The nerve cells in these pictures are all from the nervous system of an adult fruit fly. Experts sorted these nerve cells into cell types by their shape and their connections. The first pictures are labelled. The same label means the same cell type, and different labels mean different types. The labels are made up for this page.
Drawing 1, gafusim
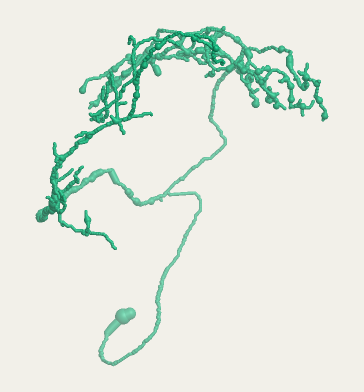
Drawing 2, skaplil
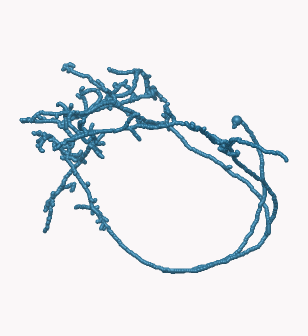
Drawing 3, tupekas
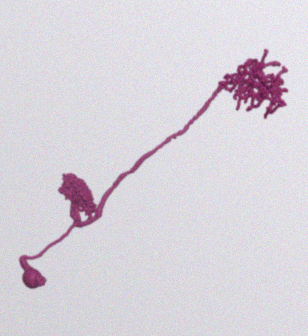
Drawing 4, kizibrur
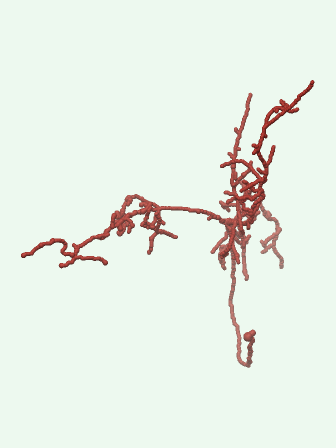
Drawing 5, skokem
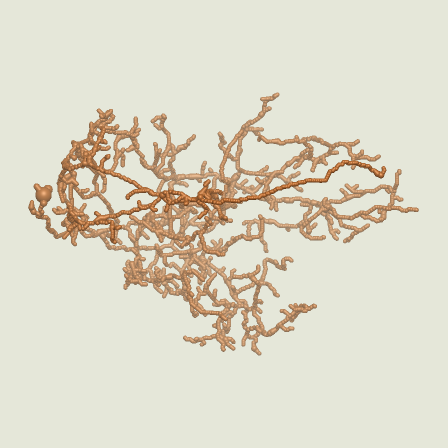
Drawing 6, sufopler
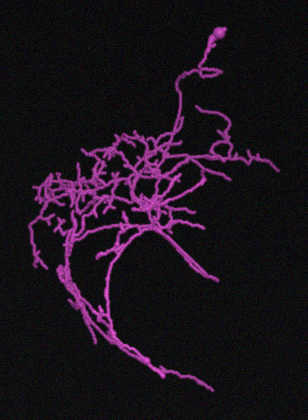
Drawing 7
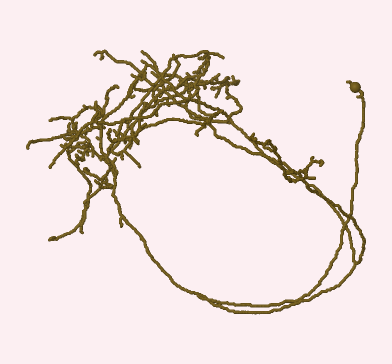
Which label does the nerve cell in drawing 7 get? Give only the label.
skaplil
